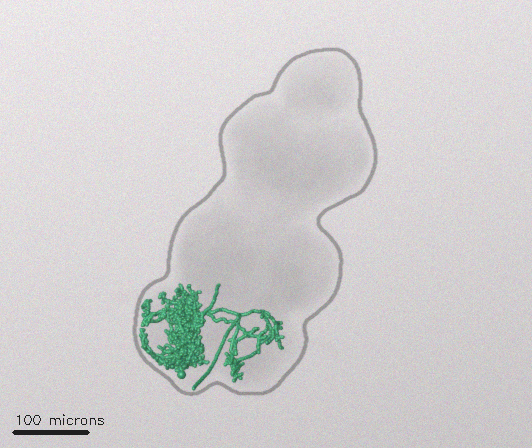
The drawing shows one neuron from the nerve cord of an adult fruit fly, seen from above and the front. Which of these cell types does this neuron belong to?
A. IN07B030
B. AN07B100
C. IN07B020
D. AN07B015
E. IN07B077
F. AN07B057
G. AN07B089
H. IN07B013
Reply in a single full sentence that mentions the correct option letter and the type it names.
Within the options, D, AN07B015, is the neuron's cell type.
